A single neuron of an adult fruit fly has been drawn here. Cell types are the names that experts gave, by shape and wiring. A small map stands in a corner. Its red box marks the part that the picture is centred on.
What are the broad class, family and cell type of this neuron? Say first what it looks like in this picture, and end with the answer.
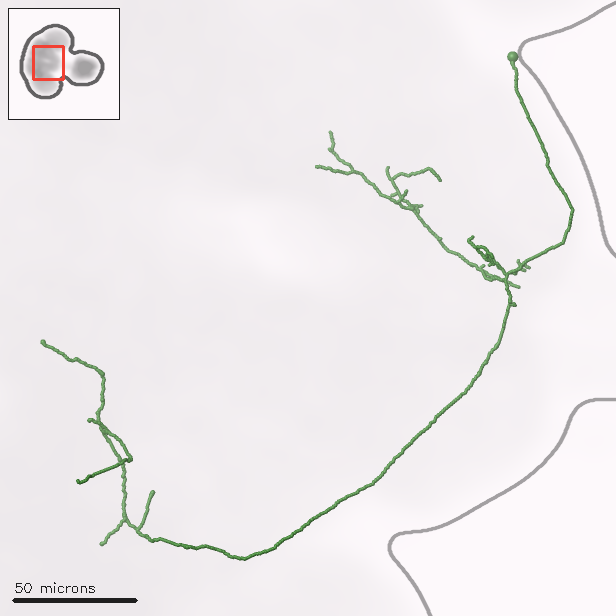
The cell body can be seen at the upper right of the picture. From left to right in the picture it spans about 200 microns. It is a central-brain intrinsic neuron. Its family is hemilineage LB19. The cell type is GNG418.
